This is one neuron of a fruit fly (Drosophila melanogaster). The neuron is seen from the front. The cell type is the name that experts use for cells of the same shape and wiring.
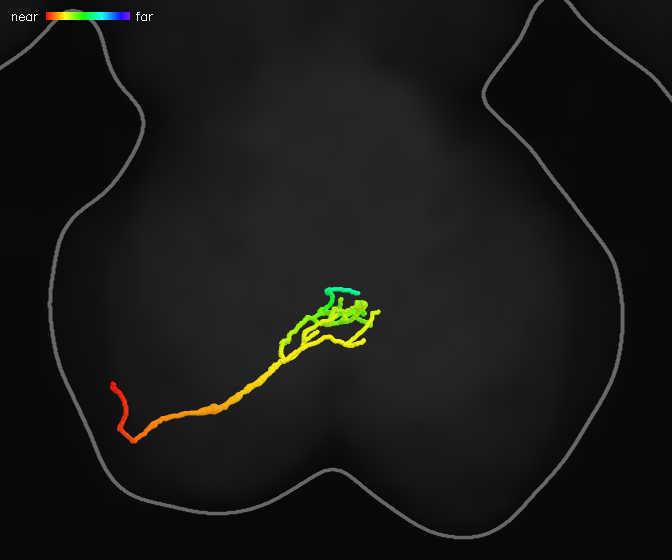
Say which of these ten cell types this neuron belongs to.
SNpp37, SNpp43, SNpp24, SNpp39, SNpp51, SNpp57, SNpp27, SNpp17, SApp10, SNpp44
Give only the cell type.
SNpp17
